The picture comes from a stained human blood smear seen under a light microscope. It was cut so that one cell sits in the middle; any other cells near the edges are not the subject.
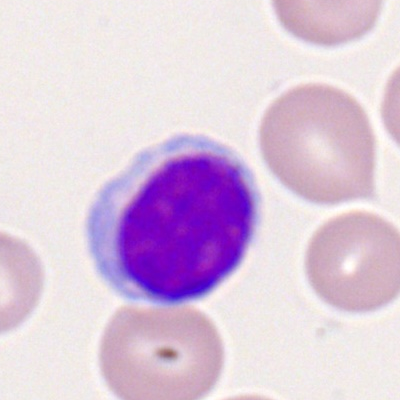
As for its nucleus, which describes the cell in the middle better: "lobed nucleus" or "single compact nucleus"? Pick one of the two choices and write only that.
Single compact nucleus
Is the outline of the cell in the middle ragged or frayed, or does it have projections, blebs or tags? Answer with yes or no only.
No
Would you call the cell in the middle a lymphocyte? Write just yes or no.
yes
